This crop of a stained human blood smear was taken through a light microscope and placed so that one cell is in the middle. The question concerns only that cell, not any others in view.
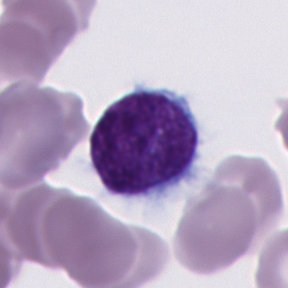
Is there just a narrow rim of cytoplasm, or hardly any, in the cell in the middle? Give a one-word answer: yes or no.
Yes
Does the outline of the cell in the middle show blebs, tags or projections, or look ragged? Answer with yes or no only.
Yes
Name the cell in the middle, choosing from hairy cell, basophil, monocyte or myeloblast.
hairy cell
